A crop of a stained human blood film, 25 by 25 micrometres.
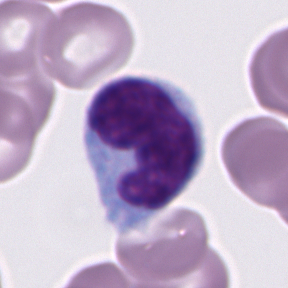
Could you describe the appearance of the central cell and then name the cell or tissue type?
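Deeply indented, the nucleus takes a kidney or horseshoe shape, its notch opening toward the lower left. The cytoplasm is pale sky-blue and shows no distinct granules. The outline is irregular, the cytoplasm tapering to a ragged edge at the lower left. This is a monocyte.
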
